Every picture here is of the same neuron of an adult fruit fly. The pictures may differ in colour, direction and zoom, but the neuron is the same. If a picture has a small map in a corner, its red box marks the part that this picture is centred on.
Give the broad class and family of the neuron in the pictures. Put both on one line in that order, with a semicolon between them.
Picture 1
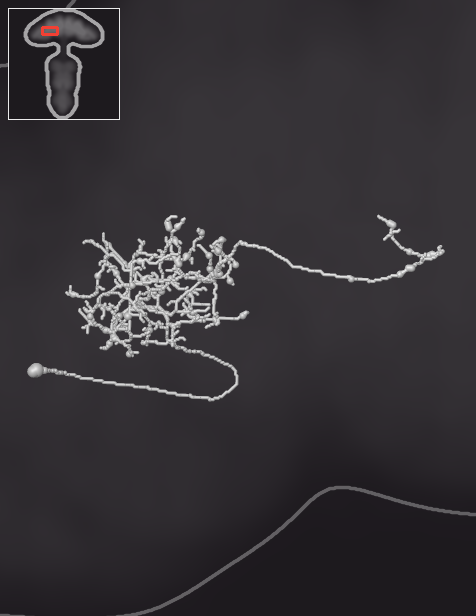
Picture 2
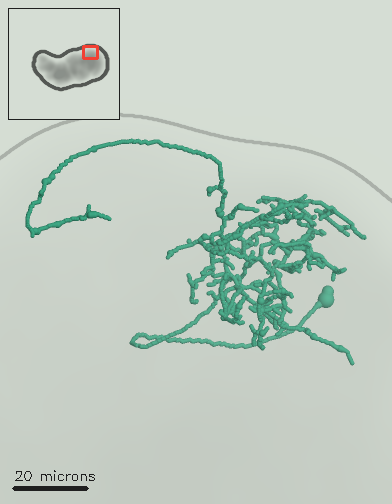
central-brain intrinsic neuron; hemilineage LHp1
